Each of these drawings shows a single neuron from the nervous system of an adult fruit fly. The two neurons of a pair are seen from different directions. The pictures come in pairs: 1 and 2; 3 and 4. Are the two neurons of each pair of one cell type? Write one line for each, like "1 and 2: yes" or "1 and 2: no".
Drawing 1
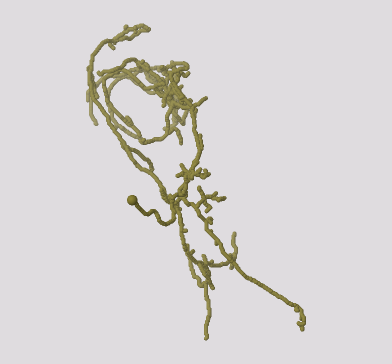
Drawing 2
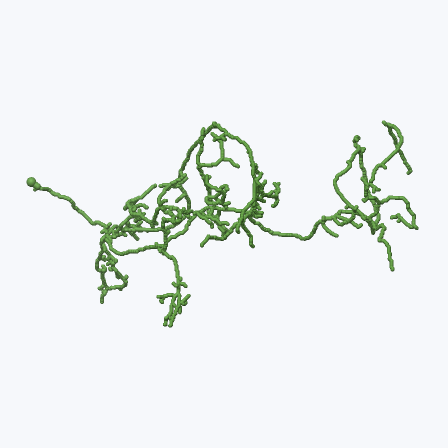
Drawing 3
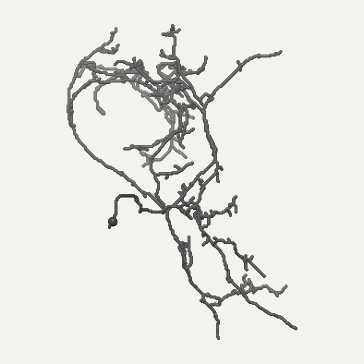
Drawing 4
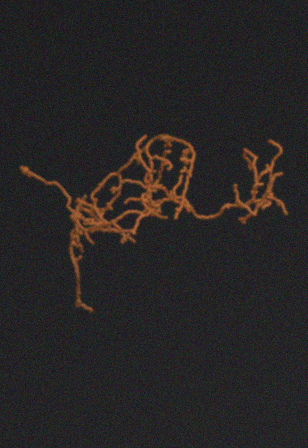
1 and 2: yes
3 and 4: yes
